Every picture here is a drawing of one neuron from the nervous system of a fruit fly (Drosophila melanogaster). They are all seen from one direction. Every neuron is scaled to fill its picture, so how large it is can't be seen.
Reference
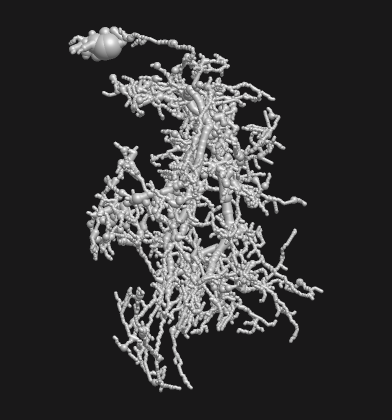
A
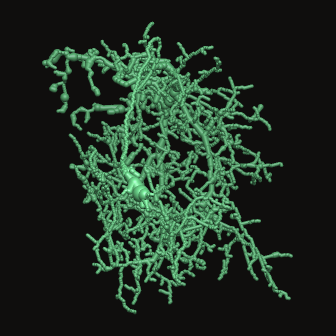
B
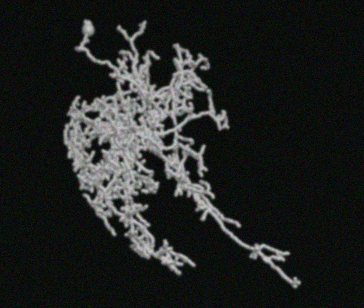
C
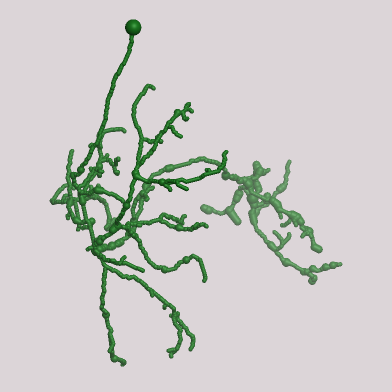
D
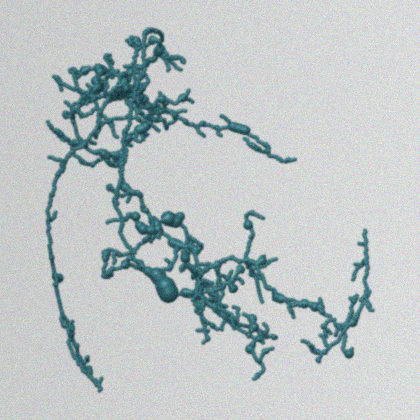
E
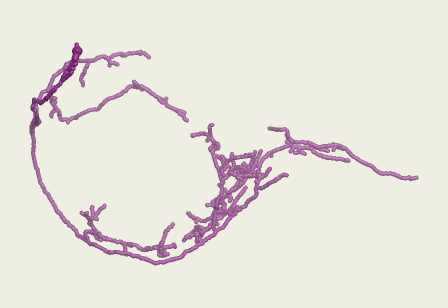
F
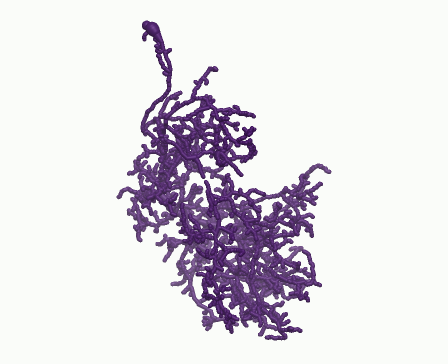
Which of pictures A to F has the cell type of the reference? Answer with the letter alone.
F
